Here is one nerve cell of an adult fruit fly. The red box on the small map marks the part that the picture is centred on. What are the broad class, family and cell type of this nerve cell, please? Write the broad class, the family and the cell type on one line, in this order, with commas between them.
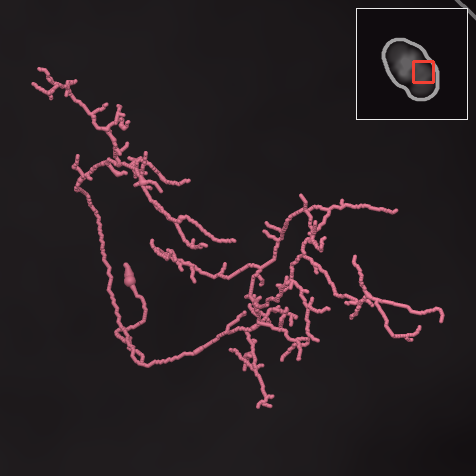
central-brain intrinsic neuron, hemilineage VPNp&v1_ventral, CL283_a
